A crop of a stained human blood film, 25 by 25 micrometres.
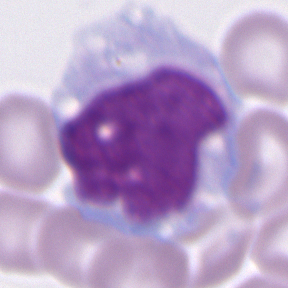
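Monocyte in a stained peripheral blood smear: the irregular nucleus, about 15 by 13 micrometres, has notches cutting into its lower edge. A broad rim of pale blue-grey cytoplasm surrounds it and is widest above, where the cell border is faint and irregular. Two small white spots lie over the nucleus.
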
